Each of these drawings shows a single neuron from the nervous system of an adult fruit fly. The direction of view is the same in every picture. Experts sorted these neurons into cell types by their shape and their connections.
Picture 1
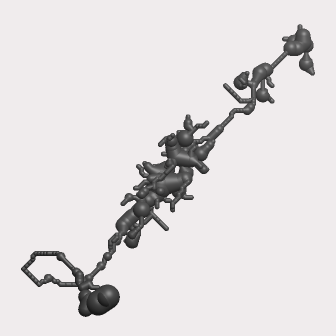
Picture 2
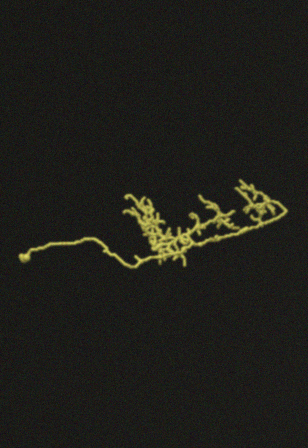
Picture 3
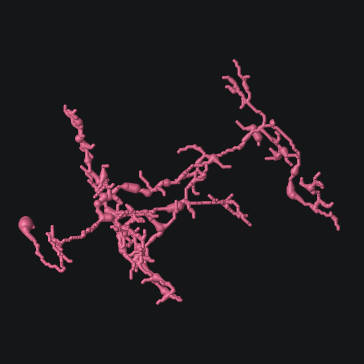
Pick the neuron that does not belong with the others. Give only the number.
1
